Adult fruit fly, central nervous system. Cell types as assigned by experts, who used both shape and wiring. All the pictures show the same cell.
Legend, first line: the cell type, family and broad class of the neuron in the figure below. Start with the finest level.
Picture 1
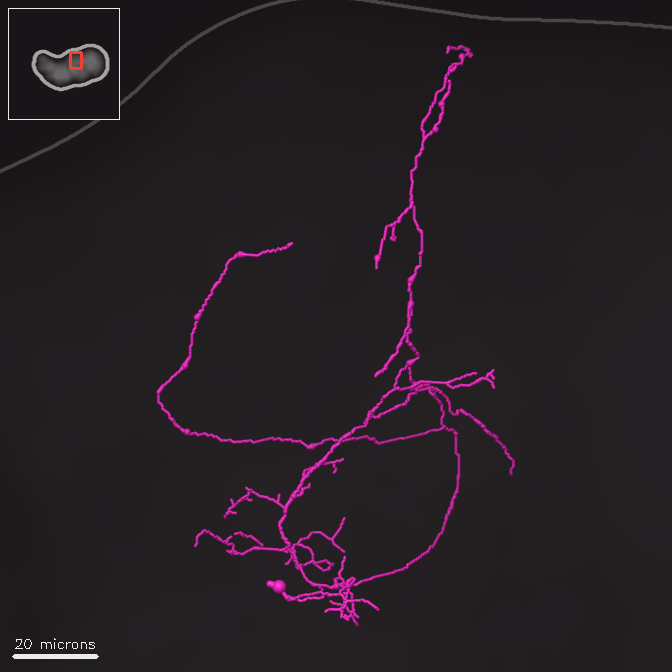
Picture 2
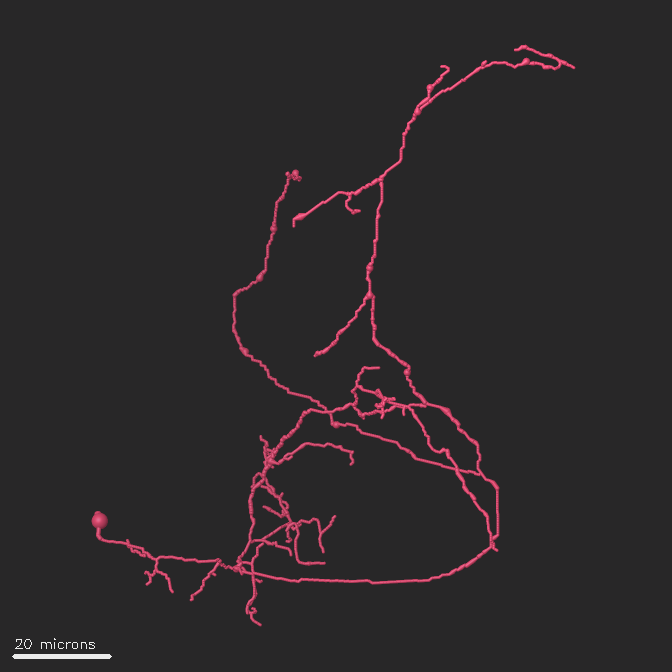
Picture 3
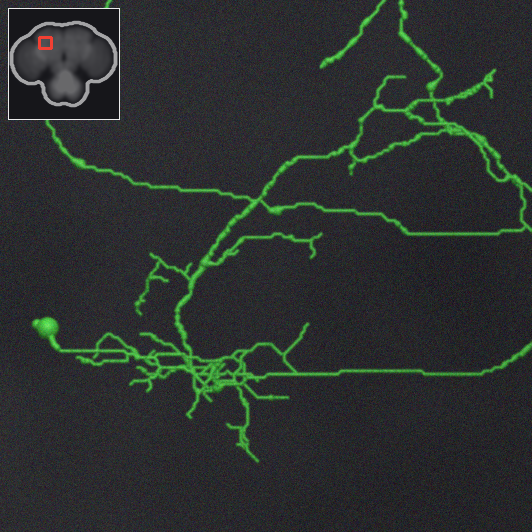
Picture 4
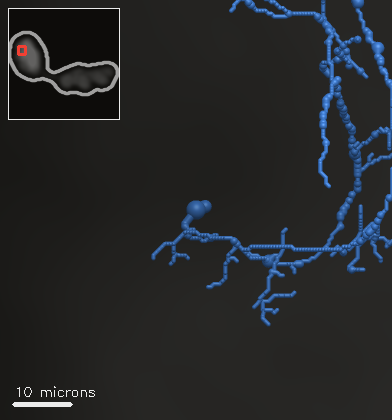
CB1165; hemilineage VLPl&d1_dorsal; central-brain intrinsic neuron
